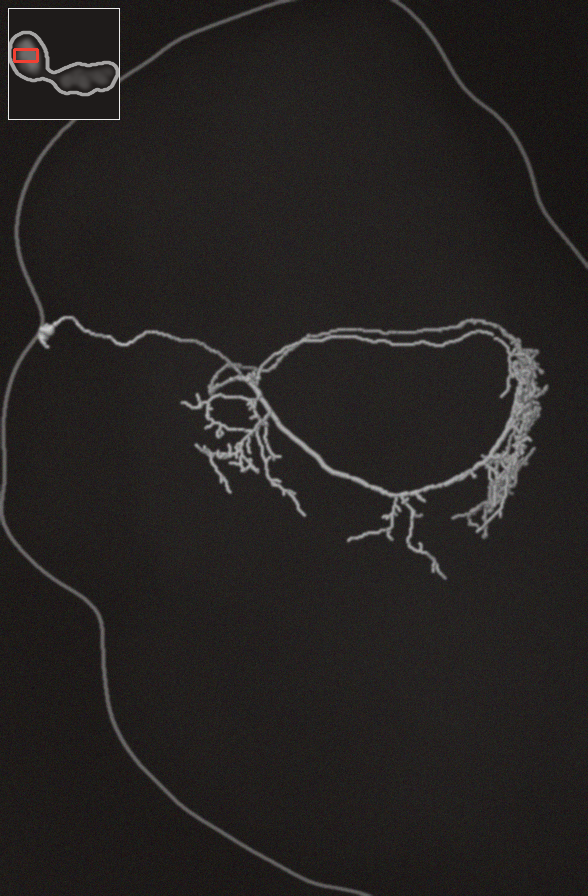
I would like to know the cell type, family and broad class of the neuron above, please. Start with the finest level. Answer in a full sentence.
Type PS085 of hemilineage AOTUv3_ventral, a central-brain intrinsic neuron.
